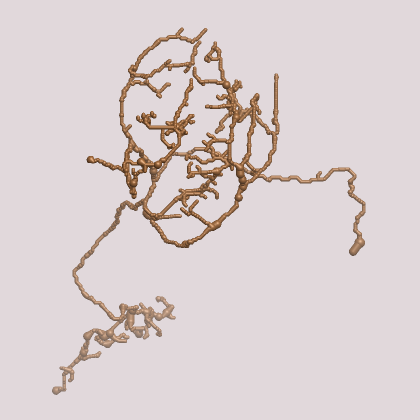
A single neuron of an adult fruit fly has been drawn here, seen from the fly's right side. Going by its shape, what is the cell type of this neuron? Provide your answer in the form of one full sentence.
The cell type this neuron represents is AOTU018.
